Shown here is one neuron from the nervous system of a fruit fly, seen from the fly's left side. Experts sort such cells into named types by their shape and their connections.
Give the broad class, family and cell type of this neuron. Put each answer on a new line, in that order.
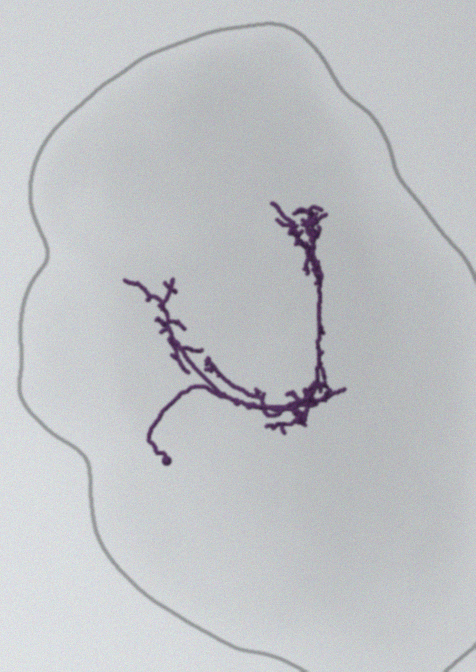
central-brain intrinsic neuron
hemilineage LALa1_posterior
WEDPN7A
